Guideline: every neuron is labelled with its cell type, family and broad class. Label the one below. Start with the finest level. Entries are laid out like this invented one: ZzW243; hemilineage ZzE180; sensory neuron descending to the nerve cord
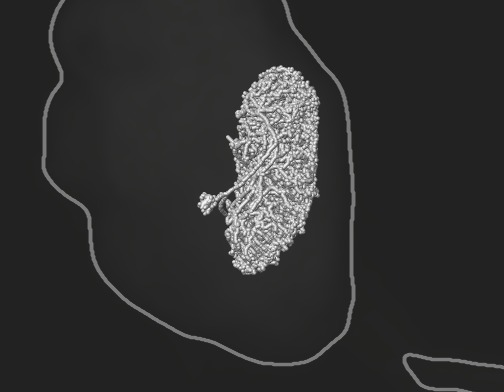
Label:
Li32; Li; optic-lobe intrinsic neuron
